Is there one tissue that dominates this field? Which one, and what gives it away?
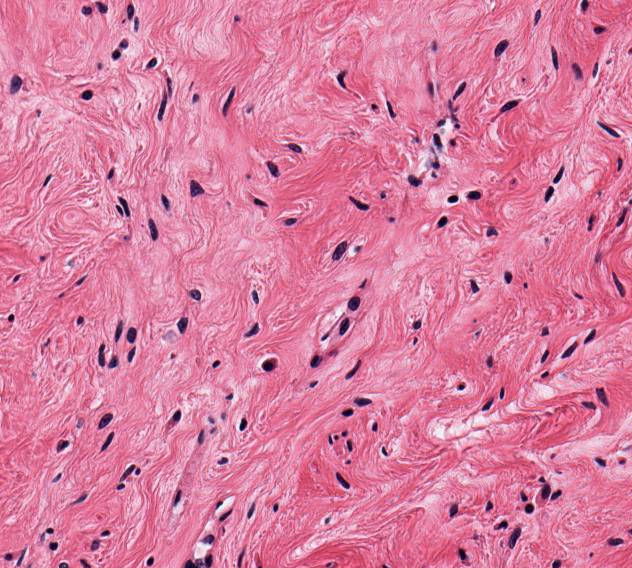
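What fills the field, as far as I can see, is dense connective tissue. The collagen fibres are dense, wavy and pink, interlacing in varied directions, and the nuclei are sparse, mostly small, dark and spindle to oval.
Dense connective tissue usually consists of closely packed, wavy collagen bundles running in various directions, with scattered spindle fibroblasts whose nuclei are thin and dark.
Nowhere do I find epithelium or glands.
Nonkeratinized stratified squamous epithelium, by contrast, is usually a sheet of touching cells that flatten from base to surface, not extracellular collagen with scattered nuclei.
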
